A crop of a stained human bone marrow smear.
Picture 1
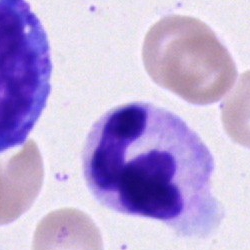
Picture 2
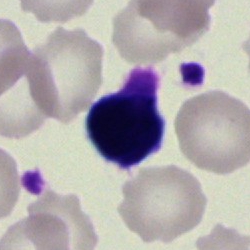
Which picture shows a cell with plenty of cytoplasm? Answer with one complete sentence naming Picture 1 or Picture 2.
There is broad cytoplasm around the nucleus of the cell in picture 1.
